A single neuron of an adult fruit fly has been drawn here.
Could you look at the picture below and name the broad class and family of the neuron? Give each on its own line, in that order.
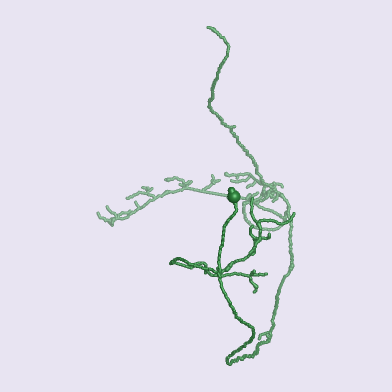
central-brain intrinsic neuron
class Kenyon Cell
